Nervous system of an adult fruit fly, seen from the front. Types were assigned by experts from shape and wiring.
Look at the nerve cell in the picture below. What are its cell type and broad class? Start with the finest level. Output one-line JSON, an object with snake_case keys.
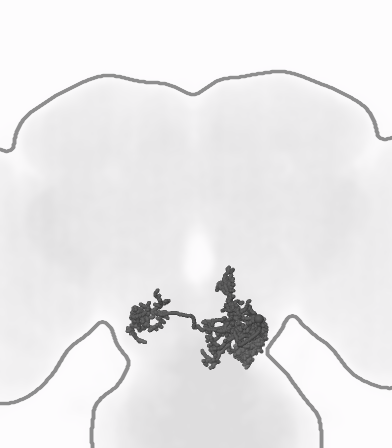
{"cell_type": "GNG159", "broad_class": "central-brain intrinsic neuron"}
